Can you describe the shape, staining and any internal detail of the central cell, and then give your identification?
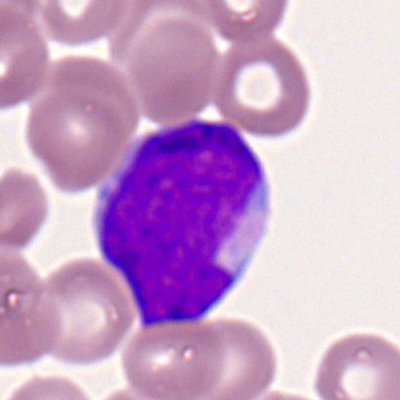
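Nucleus occupies nearly the entire cell; single unlobed mass. Largest visible patch of cytoplasm on the right side. No granules in the cytoplasm. Cell: myeloblast.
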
